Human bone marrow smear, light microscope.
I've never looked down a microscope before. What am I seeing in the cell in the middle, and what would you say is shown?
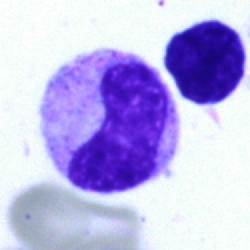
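The nucleus is kidney-shaped, its indentation turned toward the left. It lies against the right side of the cell. Its dark purple chromatin carries small, scattered paler spots. Fine pinkish-purple granules are present in the cytoplasm. This cell is a band neutrophil.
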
